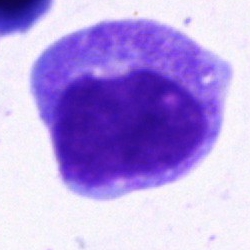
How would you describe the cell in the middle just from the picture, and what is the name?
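The cell outline is irregular, with slightly angular corners rather than a smooth round shape. The nuclear chromatin stains dark purple and appears fairly dense throughout. Bluish-purple cytoplasm forms a wide band above the nucleus and only a thin rim below it. Fine purple granules are scattered through the cytoplasm above the nucleus. The cell is a promyelocyte.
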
